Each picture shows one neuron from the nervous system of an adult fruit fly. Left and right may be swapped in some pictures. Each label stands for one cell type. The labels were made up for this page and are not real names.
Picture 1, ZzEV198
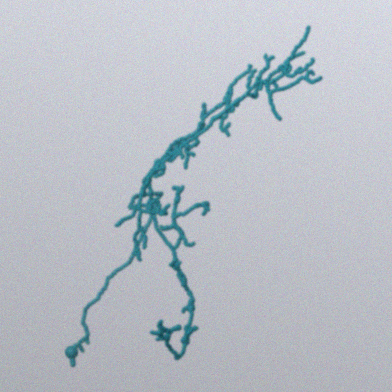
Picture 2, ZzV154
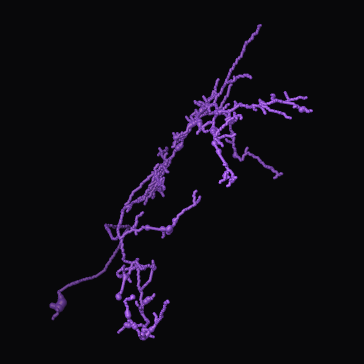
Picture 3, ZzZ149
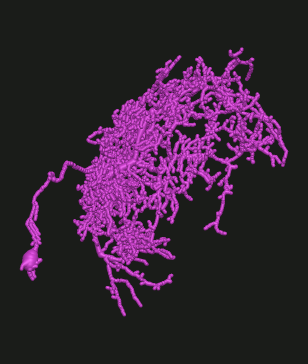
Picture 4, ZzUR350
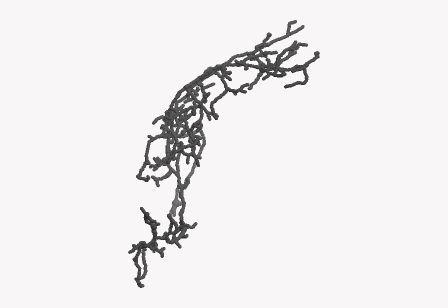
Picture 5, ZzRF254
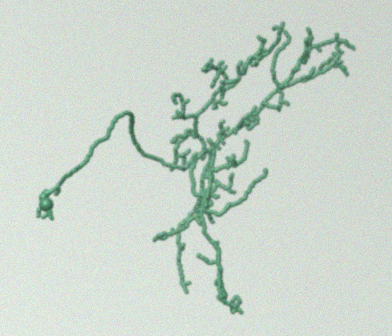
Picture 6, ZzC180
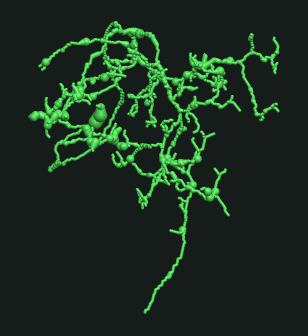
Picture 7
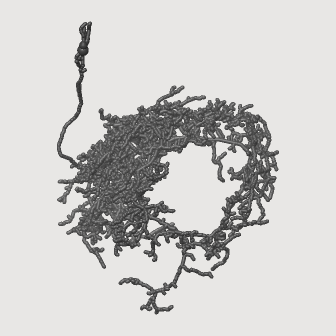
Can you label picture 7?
ZzZ149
